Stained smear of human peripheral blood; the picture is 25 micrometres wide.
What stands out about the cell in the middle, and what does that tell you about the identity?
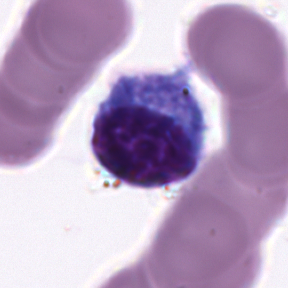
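Looking at it, the nucleus takes up the lower part of the cell, and above it the cytoplasm forms a cap. That cytoplasm is stained blue, and I can make out a single small black dot in its upper right. So this is a plasma cell.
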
